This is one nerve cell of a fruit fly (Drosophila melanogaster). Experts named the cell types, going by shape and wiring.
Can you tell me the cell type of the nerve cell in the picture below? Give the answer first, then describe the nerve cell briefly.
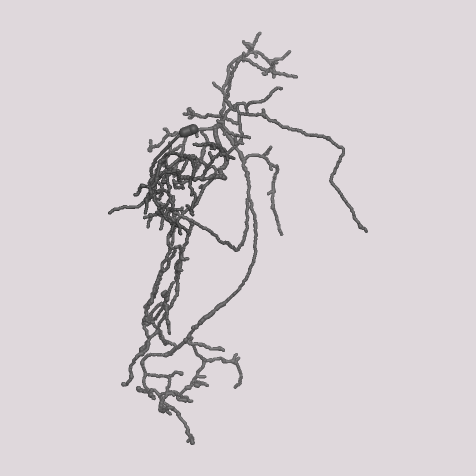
The cell type is AVLP046. This is a central-brain intrinsic neuron. The cell body is at the top of the picture. Dozens of branch ends can be seen.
